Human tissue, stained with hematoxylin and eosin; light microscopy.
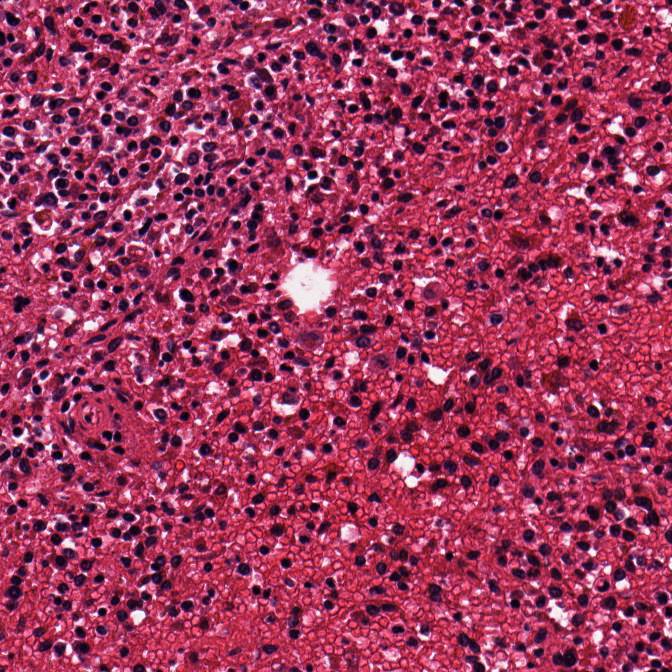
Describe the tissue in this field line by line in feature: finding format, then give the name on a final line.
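Small cells: round, dark, densely stained nuclei, consistent with lymphocytes
Spread: scattered among the red cells throughout, more crowded upper left
Vessel: look lower left for a small round one, its wall concentric layers of spindle-shaped cells
Pigment: a few brown granular clumps, mostly toward the right half
Fat: no fat cells to be found
Tissue: spleen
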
